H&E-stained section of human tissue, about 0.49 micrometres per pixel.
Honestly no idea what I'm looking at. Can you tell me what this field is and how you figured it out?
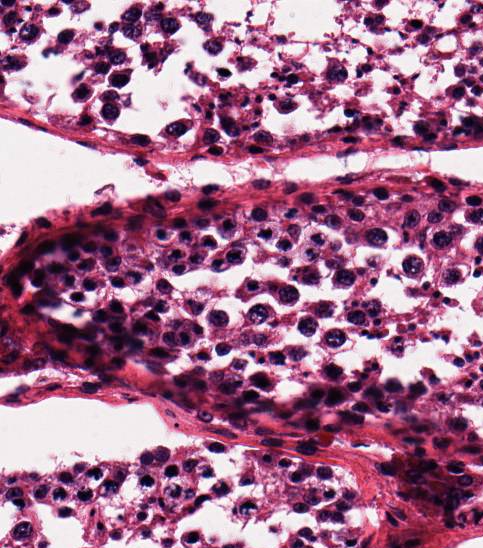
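For the most part, I'd read this as seminiferous tubule. Each tubule is bounded by a thin pink layer with flattened, spindle-shaped nuclei.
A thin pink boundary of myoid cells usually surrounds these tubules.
Many layers of rounded cells fill them, not a single-layer epithelium.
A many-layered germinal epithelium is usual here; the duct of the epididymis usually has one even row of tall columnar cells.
Many cells, clearest in the middle tubule, have large round nuclei with coarse, dark, clumped chromatin. The middle tubule has no clear open lumen; its cells span its whole width.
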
